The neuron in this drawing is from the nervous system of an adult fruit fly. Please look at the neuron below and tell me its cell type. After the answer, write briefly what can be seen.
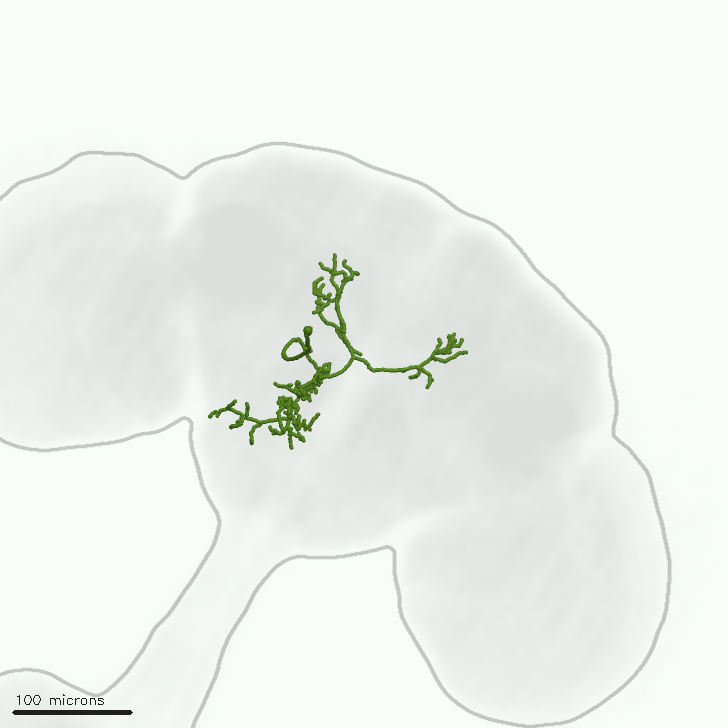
The cell type is CL122_a. Its broad class is central-brain intrinsic neuron. The cell body is in the middle of the picture. By the scale bar it is about 200 microns wide in this view.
